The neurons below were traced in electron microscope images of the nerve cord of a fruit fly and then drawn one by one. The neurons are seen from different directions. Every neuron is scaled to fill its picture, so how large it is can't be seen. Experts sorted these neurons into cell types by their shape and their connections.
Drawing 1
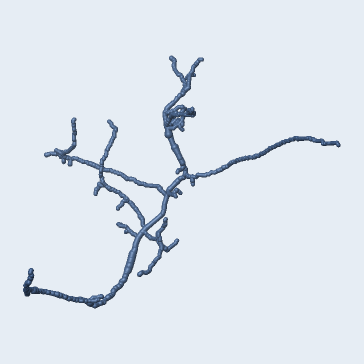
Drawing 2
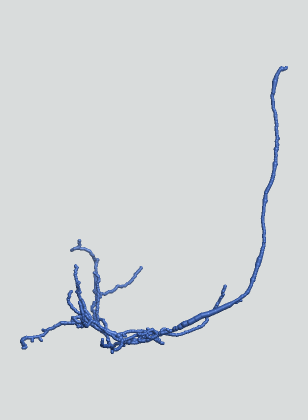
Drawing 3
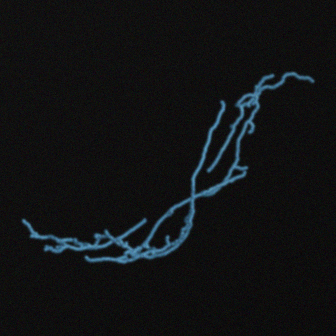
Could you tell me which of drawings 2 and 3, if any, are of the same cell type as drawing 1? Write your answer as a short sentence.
Drawing 2 is of the same cell type.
